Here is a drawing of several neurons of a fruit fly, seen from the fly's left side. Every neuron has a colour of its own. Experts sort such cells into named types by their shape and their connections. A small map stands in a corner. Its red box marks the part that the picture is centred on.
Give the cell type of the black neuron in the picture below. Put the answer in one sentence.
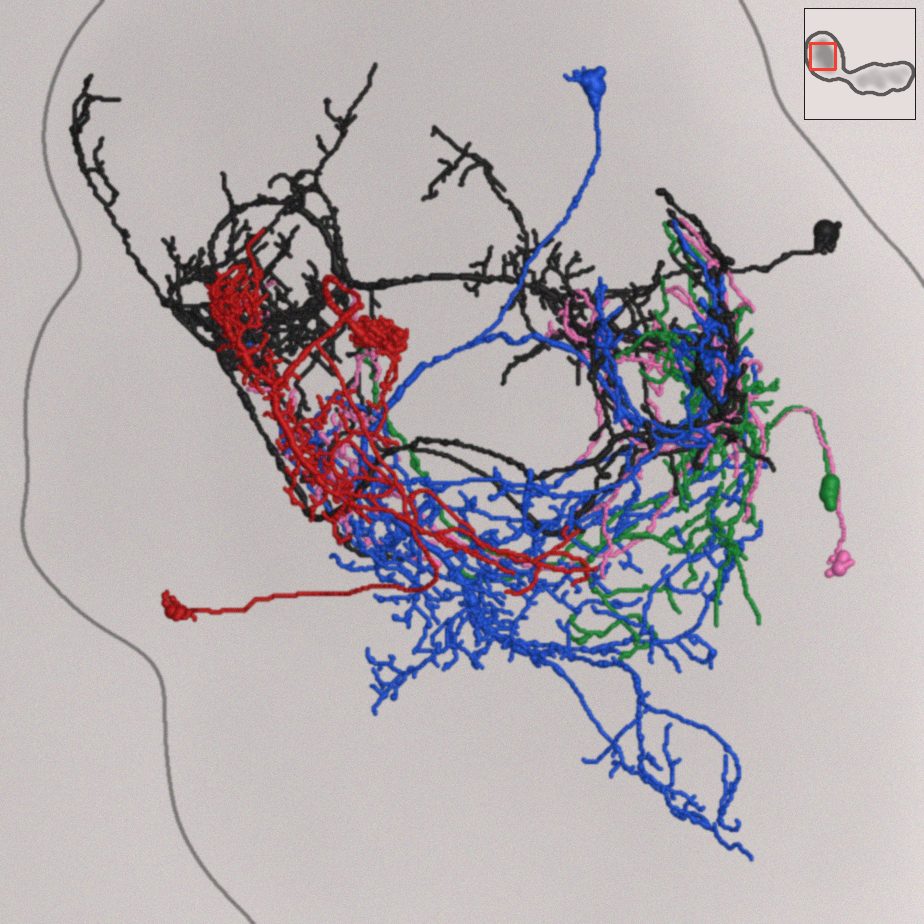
The cell type is LAL190.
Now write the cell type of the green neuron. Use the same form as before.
The cell type is PS263.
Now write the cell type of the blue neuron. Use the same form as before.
The cell type is VES056.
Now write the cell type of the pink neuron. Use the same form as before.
The cell type is LAL184.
